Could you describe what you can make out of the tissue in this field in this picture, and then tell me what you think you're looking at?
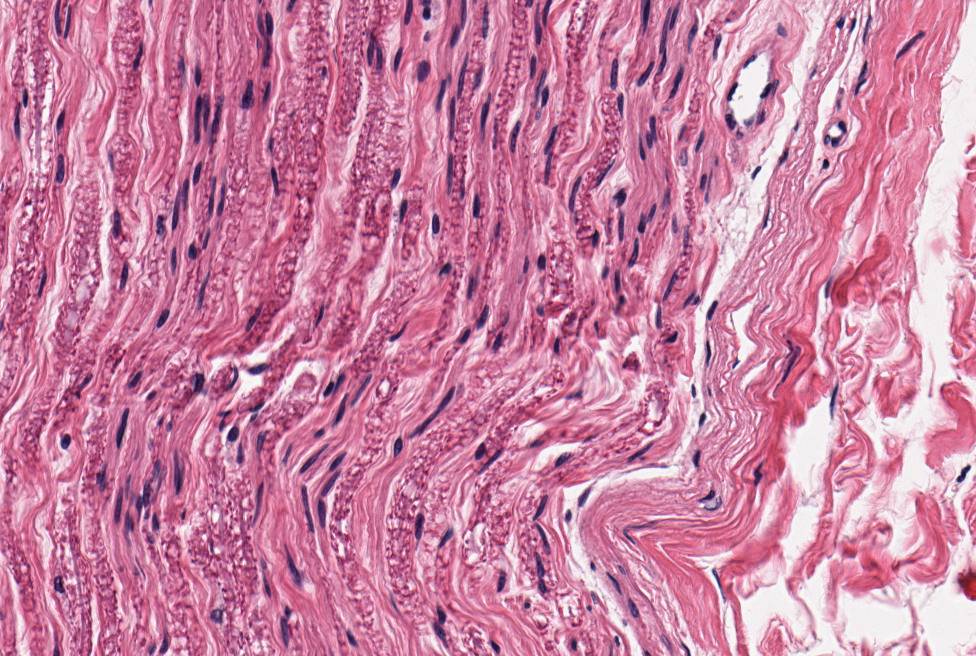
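Left two-thirds of field: long fibres running in parallel, roughly top to bottom, with a wavy course. Many fibres hold granular, finely bubbly pink material in beaded columns along their length. Nuclei elongated, dark blue, long axes lying along the fibres. No fat cells in the field. Tissue: tibial nerve.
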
